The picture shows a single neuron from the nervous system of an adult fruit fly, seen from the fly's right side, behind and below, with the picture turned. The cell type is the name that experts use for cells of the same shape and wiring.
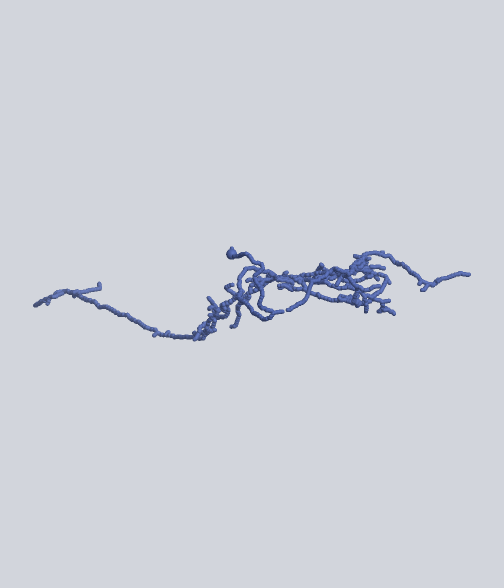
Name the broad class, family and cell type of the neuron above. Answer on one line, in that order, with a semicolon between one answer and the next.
central-brain intrinsic neuron; hemilineage VPNp&v1_ventral; CL283_c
